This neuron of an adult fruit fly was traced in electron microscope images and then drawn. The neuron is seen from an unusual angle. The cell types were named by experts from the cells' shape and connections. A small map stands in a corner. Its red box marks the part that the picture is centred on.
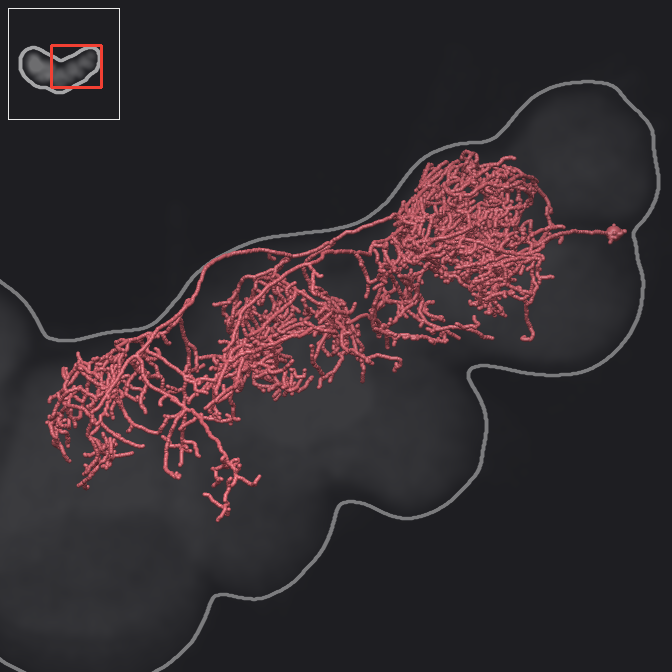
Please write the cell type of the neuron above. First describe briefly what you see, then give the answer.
In this view it is wider than it is tall. This is a nerve-cord intrinsic neuron. It is of cell type INXXX008.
